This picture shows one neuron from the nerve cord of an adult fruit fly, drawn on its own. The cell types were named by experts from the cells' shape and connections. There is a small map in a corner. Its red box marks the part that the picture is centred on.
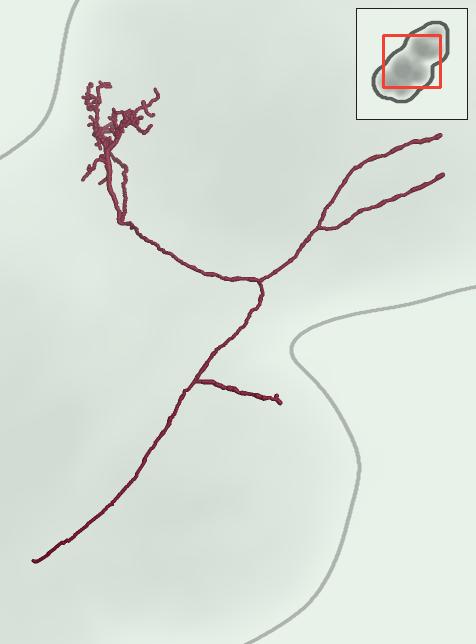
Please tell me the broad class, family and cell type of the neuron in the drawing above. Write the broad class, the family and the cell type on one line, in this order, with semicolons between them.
nerve-cord intrinsic neuron; hemilineage 08B; IN08B076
